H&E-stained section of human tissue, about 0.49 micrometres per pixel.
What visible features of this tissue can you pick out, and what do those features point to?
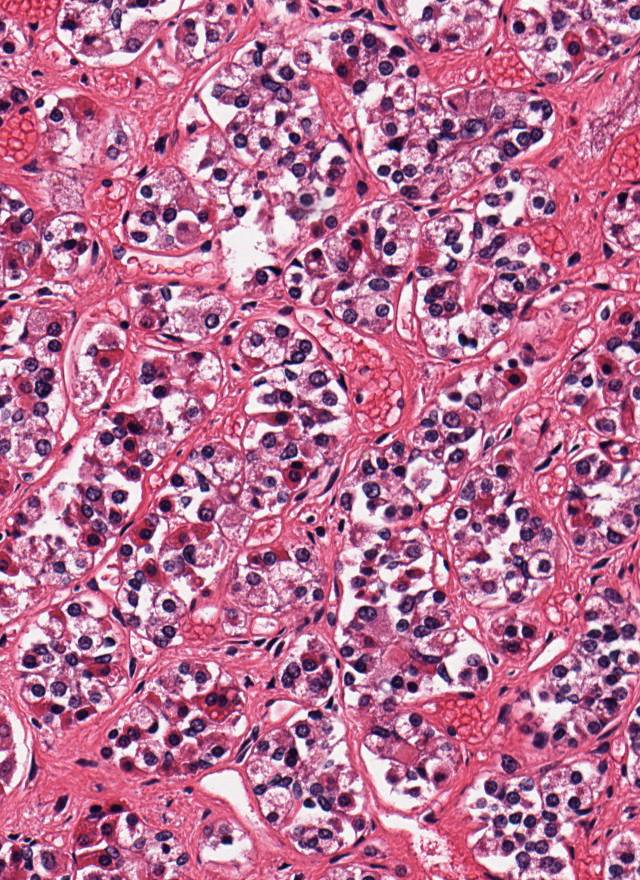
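Cells in rounded nests throughout, divided by thin pink fibrous septa. Flattened spindle-shaped nuclei in septa, along nest edges. Occasional single cells with dense deep pink cytoplasm among the pale cells. No glandular lumens or tubules. Tissue: pituitary.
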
